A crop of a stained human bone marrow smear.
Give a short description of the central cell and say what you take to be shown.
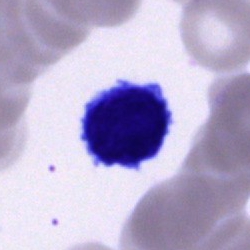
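Outline roughly round, edge slightly ragged and knobbly. Entire cell stains a uniform, very dark blue-violet. No nucleoli visible. No distinct rim of paler cytoplasm around the dark mass. Lymphocyte.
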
